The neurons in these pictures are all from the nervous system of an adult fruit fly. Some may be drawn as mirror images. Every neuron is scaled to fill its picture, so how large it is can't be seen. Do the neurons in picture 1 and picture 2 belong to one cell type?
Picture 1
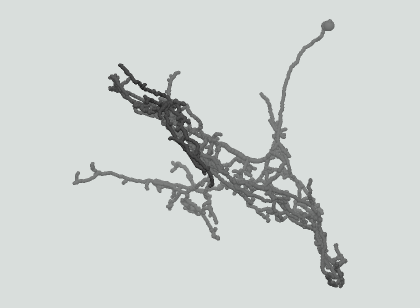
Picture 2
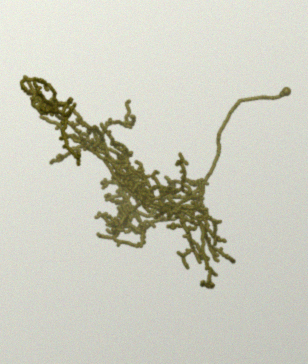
no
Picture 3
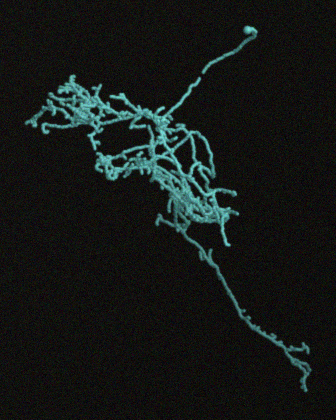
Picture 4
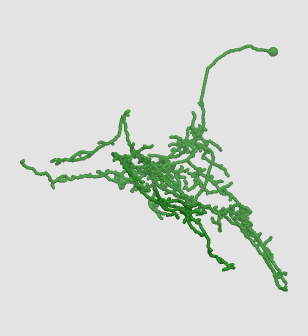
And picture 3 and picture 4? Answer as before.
no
